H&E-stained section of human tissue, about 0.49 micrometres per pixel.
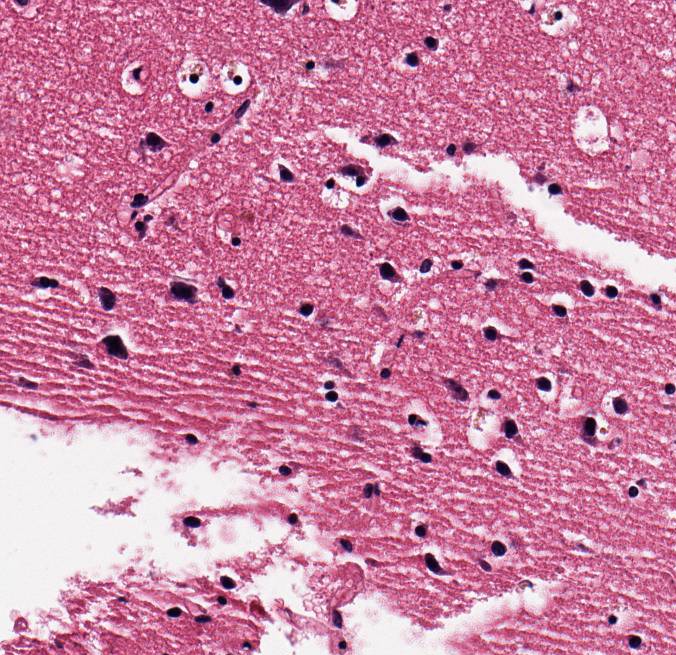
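Cerebral cortex, haematoxylin and eosin stained section. The field consists of a pink, finely fibrillary matrix in which small dark nuclei are scattered singly. The upper part has a more bubbly, finely vacuolated texture than the streaked lower part. Many of the nuclei lie within clear round halos. Most are small, round to oval and darkly stained, with little visible cytoplasm.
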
